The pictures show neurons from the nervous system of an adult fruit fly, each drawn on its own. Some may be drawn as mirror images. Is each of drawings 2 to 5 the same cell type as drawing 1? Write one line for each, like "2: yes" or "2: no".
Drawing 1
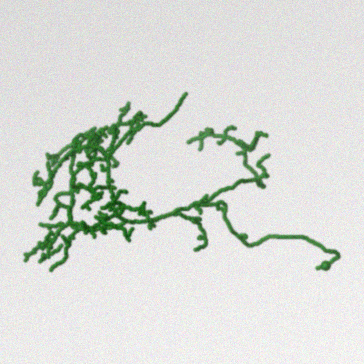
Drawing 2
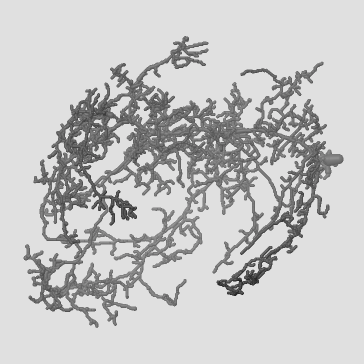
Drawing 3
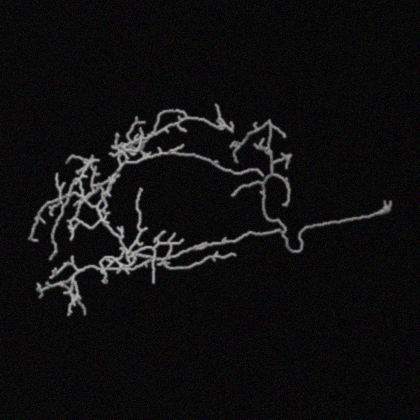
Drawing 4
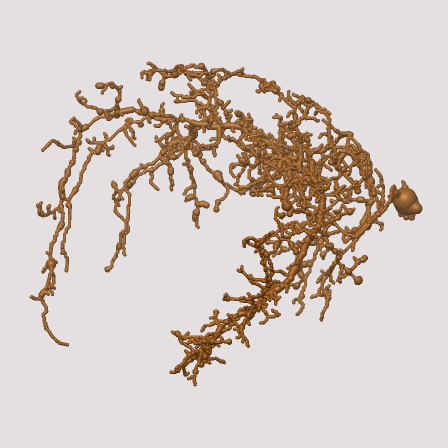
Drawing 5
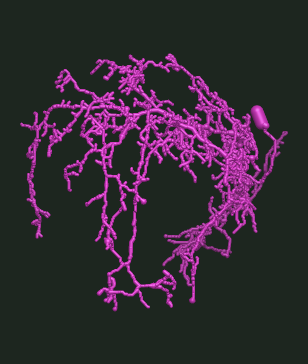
2: no
3: yes
4: no
5: no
